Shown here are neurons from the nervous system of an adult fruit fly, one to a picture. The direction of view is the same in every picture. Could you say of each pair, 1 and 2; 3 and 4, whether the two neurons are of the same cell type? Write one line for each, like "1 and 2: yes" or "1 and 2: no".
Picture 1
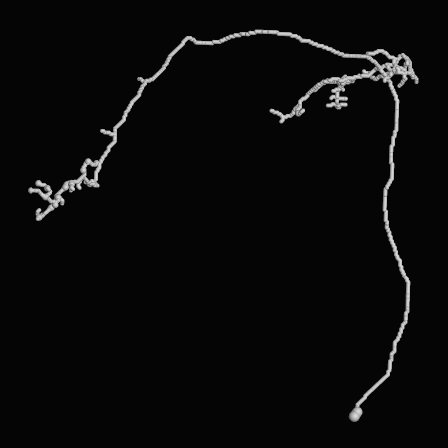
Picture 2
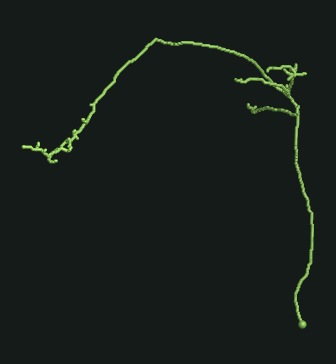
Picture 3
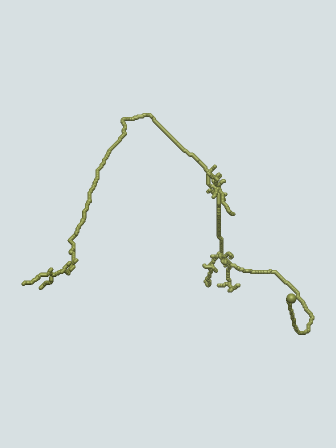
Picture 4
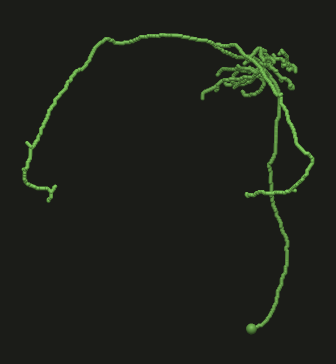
1 and 2: yes
3 and 4: no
